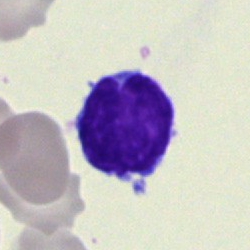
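Lymphocyte in the middle of the field. Notice how the nucleus fills almost the whole cell, with a small notch indenting it at the top. The cytoplasm is scant, at most a barely visible rim. Now look at the bottom edge, where a small dark bleb projects.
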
